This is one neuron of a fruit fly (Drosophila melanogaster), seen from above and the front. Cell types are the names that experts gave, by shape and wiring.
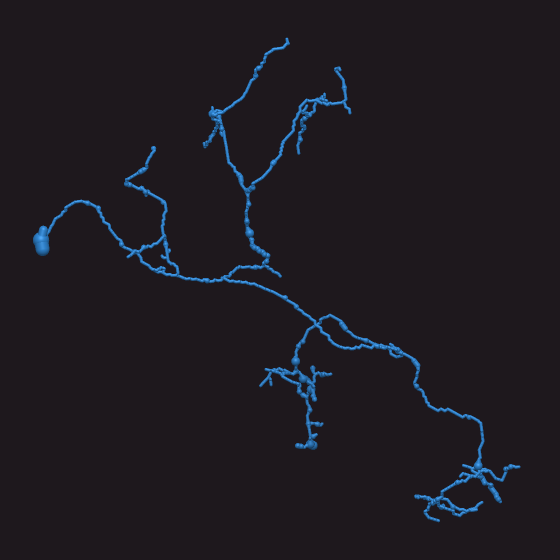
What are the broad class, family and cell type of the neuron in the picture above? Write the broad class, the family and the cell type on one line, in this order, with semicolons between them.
central-brain intrinsic neuron; class DAN; PAM03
